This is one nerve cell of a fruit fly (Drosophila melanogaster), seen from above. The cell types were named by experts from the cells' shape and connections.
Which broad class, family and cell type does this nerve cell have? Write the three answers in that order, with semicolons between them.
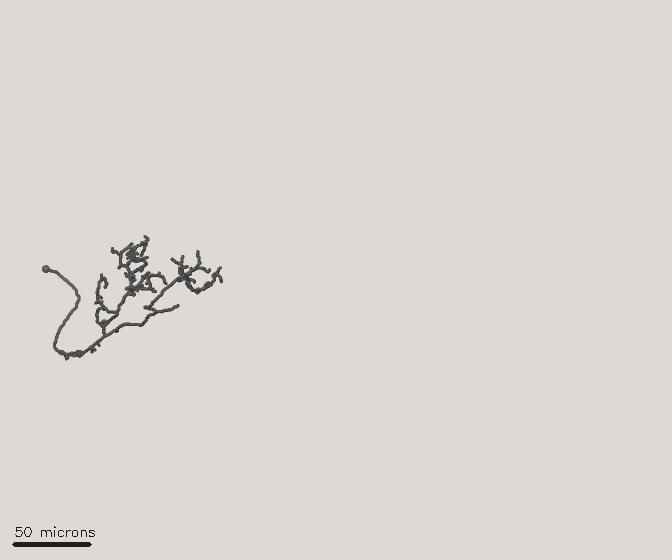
central-brain intrinsic neuron; hemilineage LHa3; CB1181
